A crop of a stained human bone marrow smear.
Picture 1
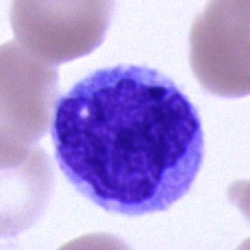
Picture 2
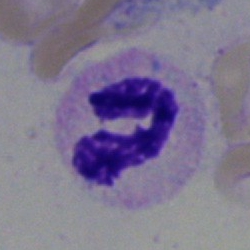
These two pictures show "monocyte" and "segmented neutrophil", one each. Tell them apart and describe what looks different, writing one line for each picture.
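The cell in picture 1 is a monocyte. The cytoplasm forms only a narrow rim around the nucleus.
The cell in picture 2 is a segmented neutrophil. The cytoplasm is abundant and pale pink-lilac.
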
